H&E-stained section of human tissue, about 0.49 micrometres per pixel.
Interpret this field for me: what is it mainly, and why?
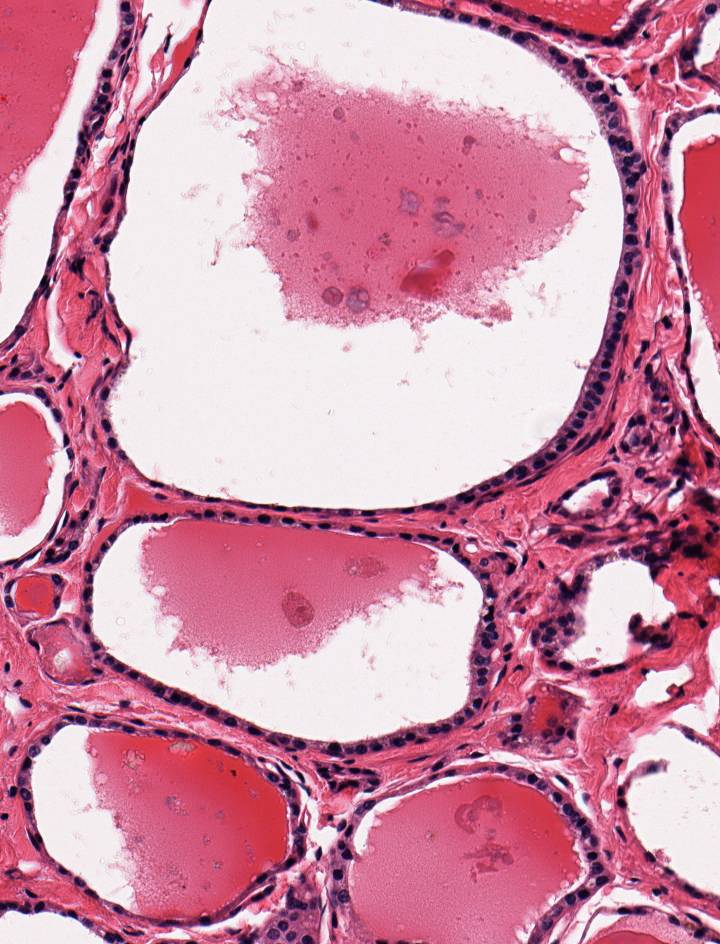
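Thyroid follicle: the field is filled by closely packed rounded follicles of varying size, the largest at top centre. Each has a single layer of flattened to low cuboidal epithelial cells, their small, dark, round to oval nuclei evenly spaced without overlap. The lumens contain pink, eosinophilic colloid.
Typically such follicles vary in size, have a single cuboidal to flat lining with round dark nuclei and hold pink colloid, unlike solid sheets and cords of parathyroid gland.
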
